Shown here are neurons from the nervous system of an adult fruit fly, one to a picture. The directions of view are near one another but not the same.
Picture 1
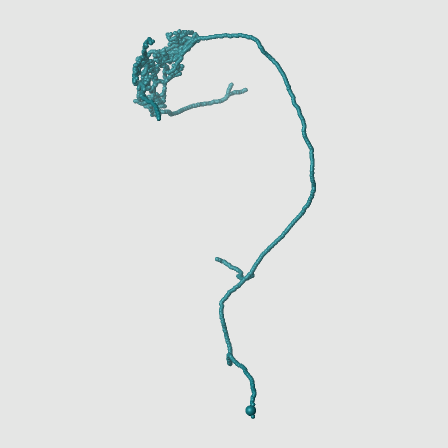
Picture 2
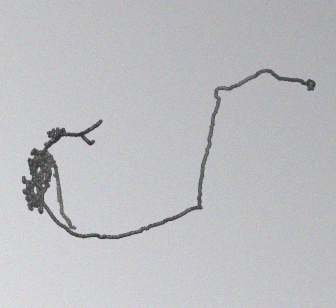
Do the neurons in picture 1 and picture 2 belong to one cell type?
yes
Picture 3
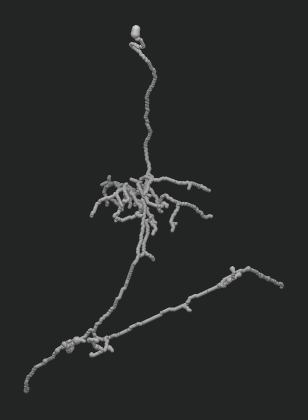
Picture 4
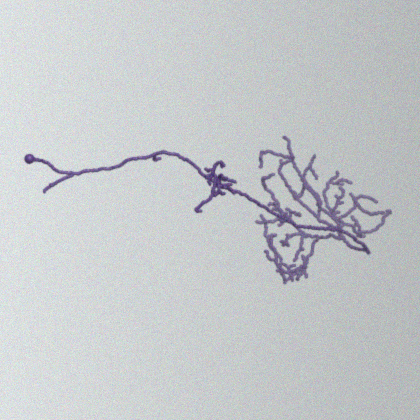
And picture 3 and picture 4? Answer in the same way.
no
